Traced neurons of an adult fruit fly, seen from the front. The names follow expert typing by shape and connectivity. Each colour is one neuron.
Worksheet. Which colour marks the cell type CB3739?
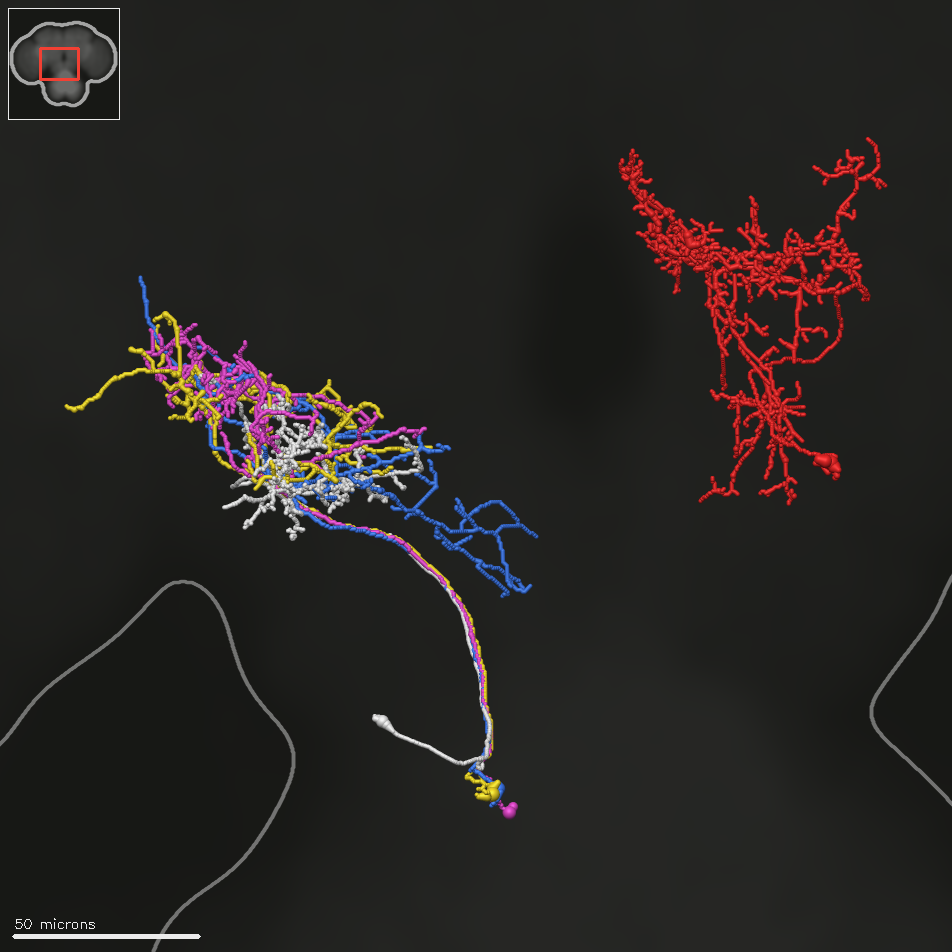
magenta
